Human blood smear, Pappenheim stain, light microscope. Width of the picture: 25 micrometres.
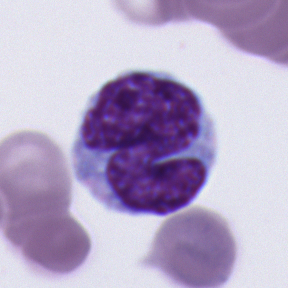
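Monocyte, about 13 micrometres across, in a stained smear of peripheral blood. A folded nucleus occupies about 80% of the cell's area, with a deep cleft cutting in from the right side. Chromatin is dark purple and clumped, broken by small paler gaps. The pale grey-blue cytoplasm forms a rim that is widest at the left and lower left.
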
